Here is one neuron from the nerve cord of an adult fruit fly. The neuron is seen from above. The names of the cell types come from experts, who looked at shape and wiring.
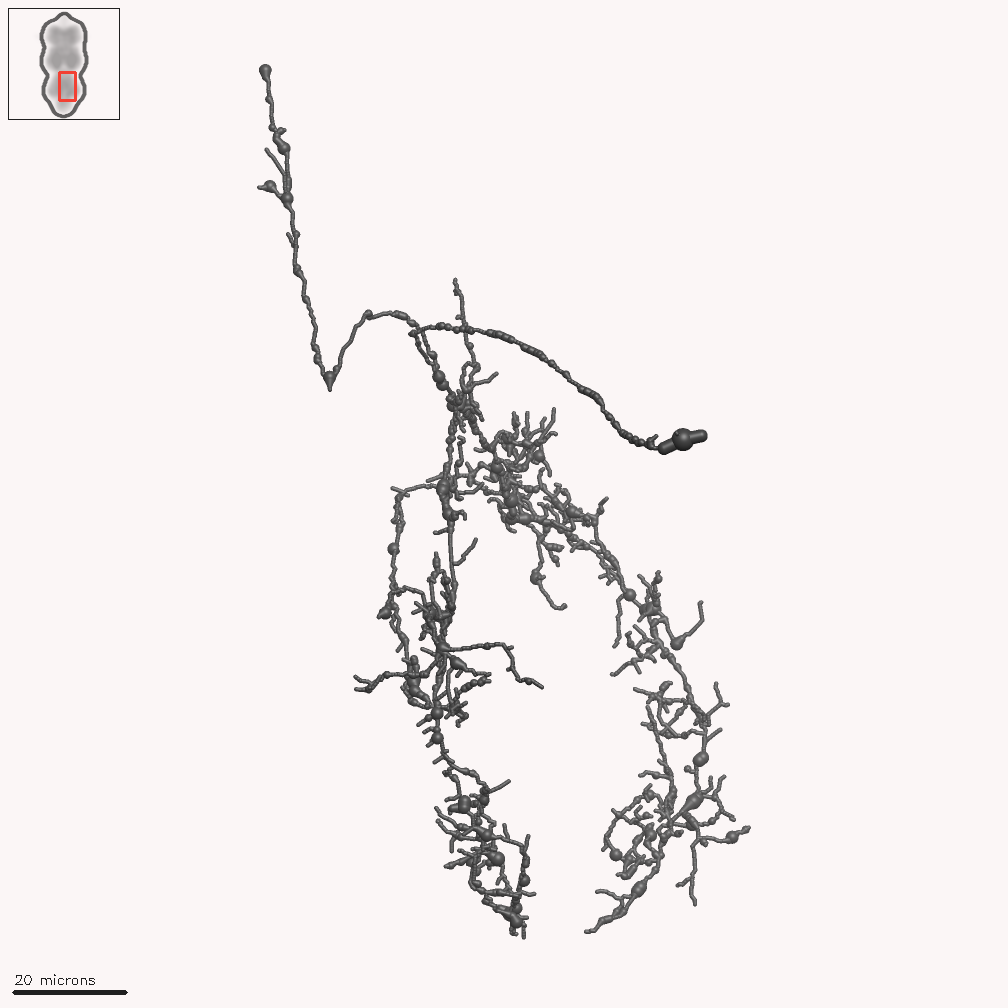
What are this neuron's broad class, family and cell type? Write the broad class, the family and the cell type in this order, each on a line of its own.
nerve-cord intrinsic neuron
hemilineage 23B
IN23B064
